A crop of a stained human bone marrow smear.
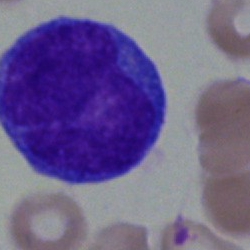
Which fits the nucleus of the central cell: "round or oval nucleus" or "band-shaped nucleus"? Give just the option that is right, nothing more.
Round or oval nucleus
